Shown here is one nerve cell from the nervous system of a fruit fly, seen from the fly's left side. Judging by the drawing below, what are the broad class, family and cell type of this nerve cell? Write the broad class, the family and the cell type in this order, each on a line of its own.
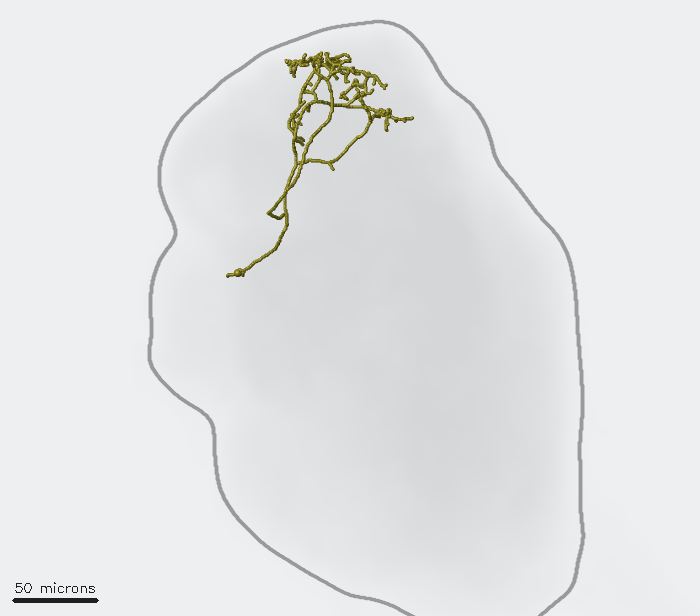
central-brain intrinsic neuron
hemilineage CREl1
SMP171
